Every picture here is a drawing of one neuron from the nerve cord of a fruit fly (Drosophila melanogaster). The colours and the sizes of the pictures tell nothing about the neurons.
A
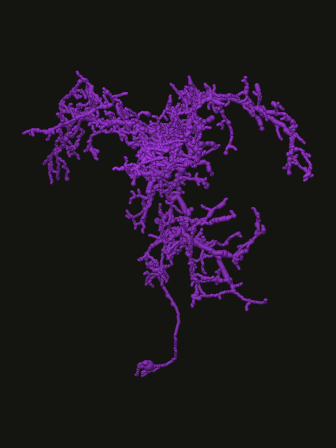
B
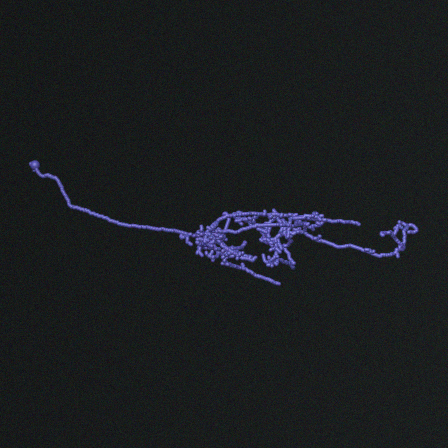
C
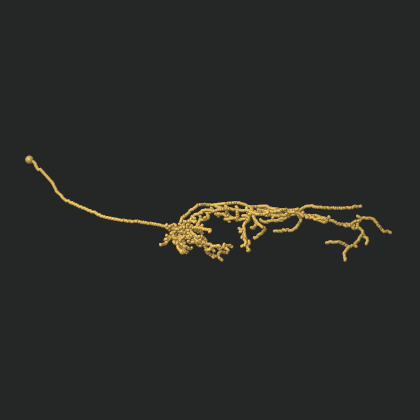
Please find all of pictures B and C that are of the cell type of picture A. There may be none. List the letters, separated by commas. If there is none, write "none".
none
